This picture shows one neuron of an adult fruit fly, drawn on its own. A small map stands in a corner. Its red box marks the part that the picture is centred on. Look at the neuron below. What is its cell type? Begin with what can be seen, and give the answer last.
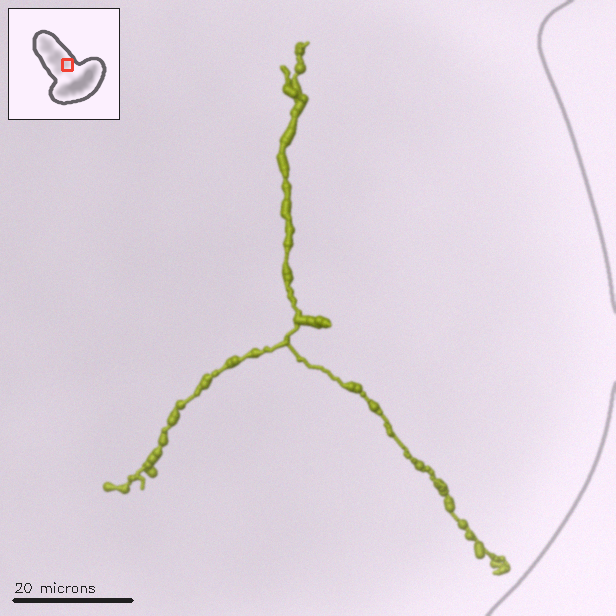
The drawing shows no cell body. By the scale bar it is about 90 microns tall in this view. It has a dozen or fewer branch ends. This is a sensory neuron entering the nerve cord. Its cell type is SNpp50.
